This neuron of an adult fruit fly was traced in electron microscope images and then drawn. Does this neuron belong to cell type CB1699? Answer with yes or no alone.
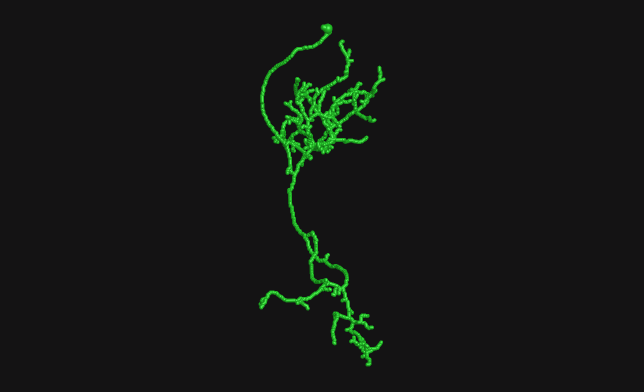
no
